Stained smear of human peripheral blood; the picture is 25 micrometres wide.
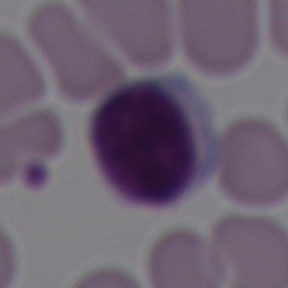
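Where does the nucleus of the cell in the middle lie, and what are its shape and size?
Off-centre, toward the left side of the cell; it is oval, about 10 by 8 micrometres, and fills about 70% of the area of a cell about 12 micrometres across.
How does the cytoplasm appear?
Pale bluish, showing mainly as a narrow crescent along the right side of the cell.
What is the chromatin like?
It stains dark purple and dense.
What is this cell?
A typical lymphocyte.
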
